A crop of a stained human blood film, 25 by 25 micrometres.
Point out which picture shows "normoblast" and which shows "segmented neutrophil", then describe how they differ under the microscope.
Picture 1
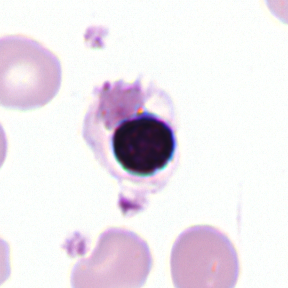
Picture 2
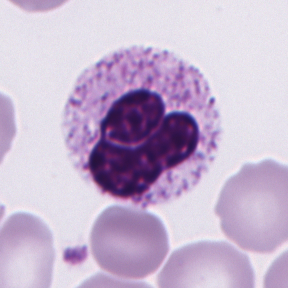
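Going through the pair: picture 1 is the normoblast, picture 2 the segmented neutrophil. Chromatin: in the normoblast it is very dense and almost uniformly dark purple-black, while in the segmented neutrophil it is dark purple and condensed.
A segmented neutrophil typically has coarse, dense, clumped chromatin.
Nucleoli: none can be seen in either nucleus. Cytoplasm: the normoblast's is very pale, nearly colourless, with an irregular, ragged outer edge; the neutrophil's is pale pink behind its granules. Granules: in the neutrophil they are purple-violet and scattered throughout the cytoplasm all around the nucleus.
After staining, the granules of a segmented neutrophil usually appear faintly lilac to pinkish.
Outline and size: the neutrophil is round and about 14 micrometres across.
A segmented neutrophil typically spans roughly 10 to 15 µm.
Its nucleus is about 10 micrometres across, fills about 40% of the cell's area and lies toward the bottom of the cell. Last, a clump of pinkish-purple granular material lies against the upper left of the normoblast.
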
